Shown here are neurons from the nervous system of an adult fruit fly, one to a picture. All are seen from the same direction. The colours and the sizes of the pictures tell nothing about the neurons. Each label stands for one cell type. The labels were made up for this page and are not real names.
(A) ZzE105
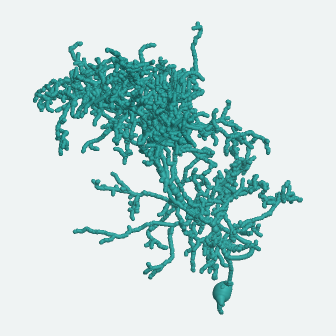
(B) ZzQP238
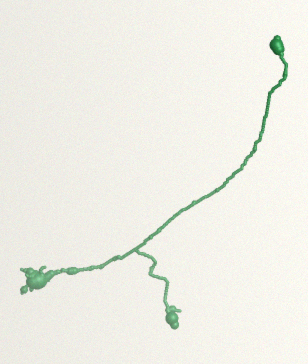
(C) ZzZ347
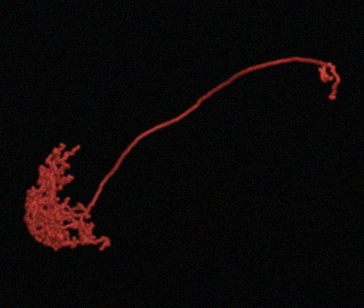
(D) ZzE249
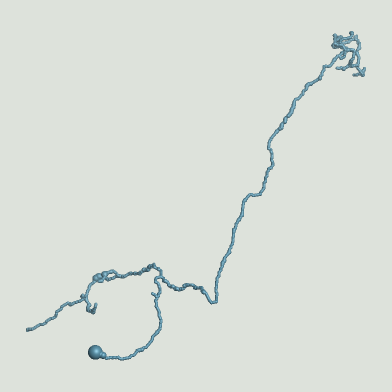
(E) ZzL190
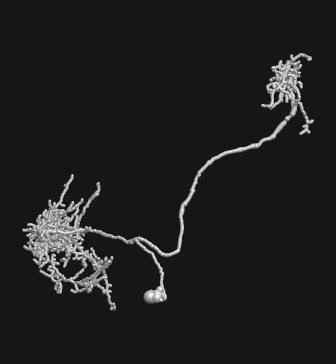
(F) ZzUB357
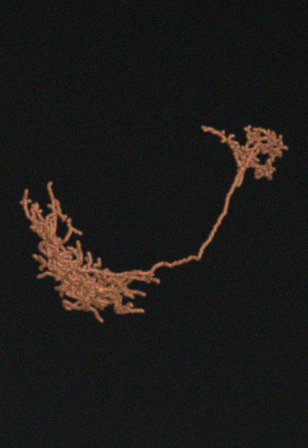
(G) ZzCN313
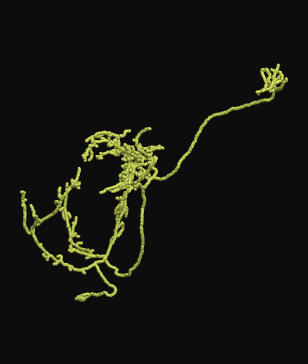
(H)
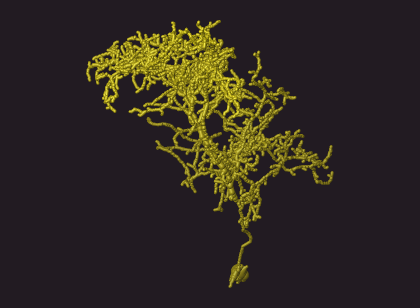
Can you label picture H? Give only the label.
ZzE105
